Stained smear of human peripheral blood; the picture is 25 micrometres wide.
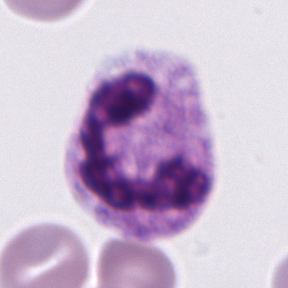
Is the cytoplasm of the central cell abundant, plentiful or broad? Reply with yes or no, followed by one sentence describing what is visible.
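Yes. The cytoplasm is plentiful and pale pinkish-lilac.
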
